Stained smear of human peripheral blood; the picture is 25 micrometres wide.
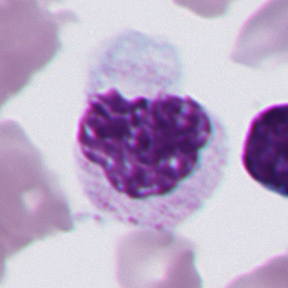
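Segmented neutrophil, central cell: first, the outline is oval and taller than it is wide. Second, the nucleus has an irregular, folded and lumpy outline. Third, its chromatin is coarse and clumped, with small paler gaps between the clumps. Last, fine, small pinkish-purple granules are scattered through the cytoplasm.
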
